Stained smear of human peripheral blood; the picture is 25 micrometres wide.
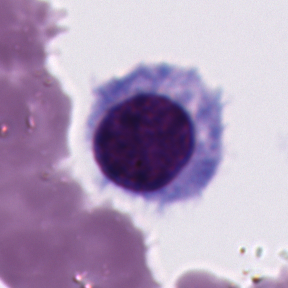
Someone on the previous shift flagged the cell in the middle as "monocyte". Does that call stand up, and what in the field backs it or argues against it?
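Verdict: hairy cell, not monocyte. Deciding feature: nucleus round, about 9 micrometres across, edge smooth with no notch or indentation, lying toward the lower left of the cell.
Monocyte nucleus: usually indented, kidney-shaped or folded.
Round, unnotched nucleus therefore argues against monocyte. Cytoplasm: no distinct granules visible.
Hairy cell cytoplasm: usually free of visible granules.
Agrees with hairy cell. Cell about 13 micrometres across; nucleus fills about 50% of its area, so cytoplasm takes roughly the other half.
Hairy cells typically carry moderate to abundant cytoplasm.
Fits hairy cell. Nucleolus: none seen; chromatin dense and dark purple throughout.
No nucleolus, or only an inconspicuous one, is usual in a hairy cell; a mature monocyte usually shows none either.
Shared feature; does not separate the two. Border: irregular and ragged, with many short fine projections.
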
